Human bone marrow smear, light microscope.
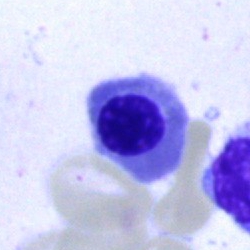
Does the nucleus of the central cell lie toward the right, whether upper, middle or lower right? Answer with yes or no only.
No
